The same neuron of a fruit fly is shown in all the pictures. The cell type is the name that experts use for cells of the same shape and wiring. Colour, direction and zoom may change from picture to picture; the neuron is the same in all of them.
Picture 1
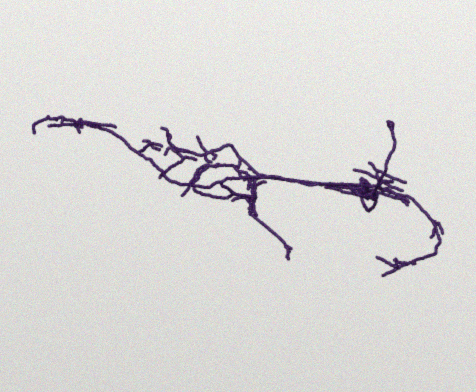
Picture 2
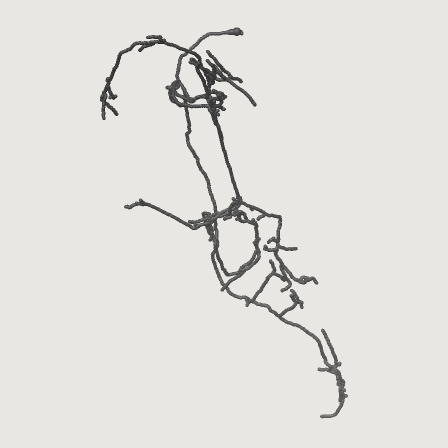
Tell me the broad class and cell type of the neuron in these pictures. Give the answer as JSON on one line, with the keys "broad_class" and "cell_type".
{"broad_class": "nerve-cord intrinsic neuron", "cell_type": "INXXX204"}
